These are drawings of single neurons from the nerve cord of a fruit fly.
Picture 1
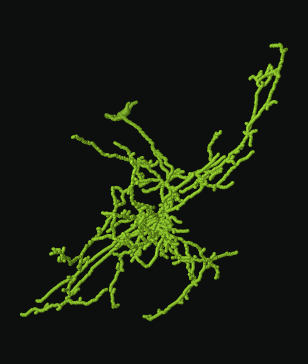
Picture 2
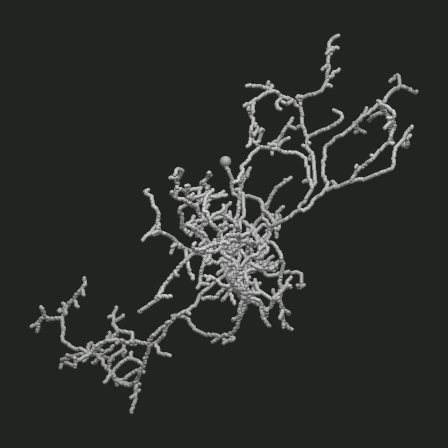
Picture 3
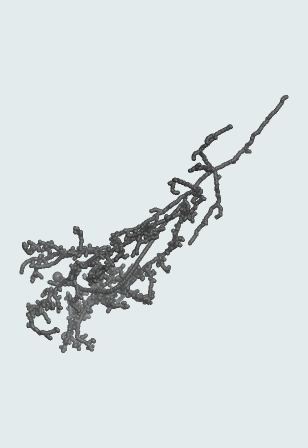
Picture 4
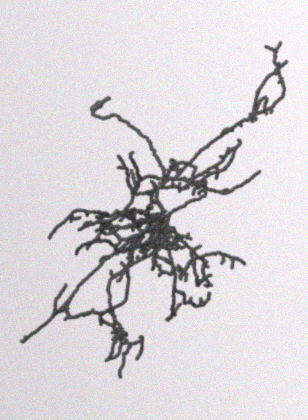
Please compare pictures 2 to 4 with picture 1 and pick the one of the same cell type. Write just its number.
4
